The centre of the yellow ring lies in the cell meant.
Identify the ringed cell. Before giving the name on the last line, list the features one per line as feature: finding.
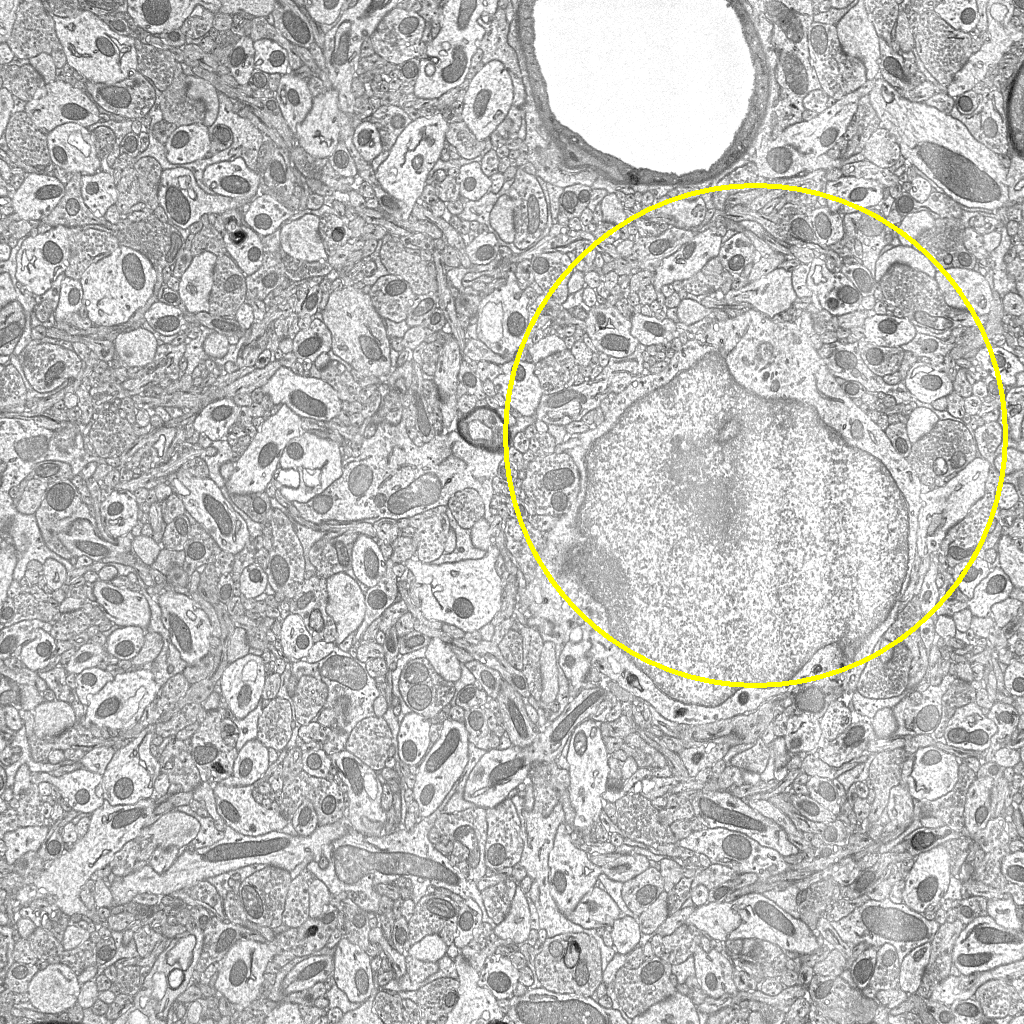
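Nucleus: large and rounded, filling most of the ring, it seems.
Outline: mostly smooth, I note, save a single notch at the upper edge.
Chromatin: pale and finely granular; no dense clumps lining the envelope.
Cytoplasm: widest at that upper notch, where a few small mitochondria sit.
Name: this is an oligodendrocyte precursor cell.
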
